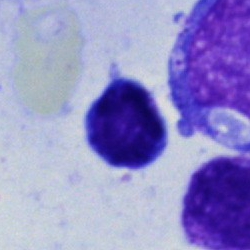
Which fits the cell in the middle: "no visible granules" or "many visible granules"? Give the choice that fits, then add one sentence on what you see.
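No visible granules. No granules are visible in the cell.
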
